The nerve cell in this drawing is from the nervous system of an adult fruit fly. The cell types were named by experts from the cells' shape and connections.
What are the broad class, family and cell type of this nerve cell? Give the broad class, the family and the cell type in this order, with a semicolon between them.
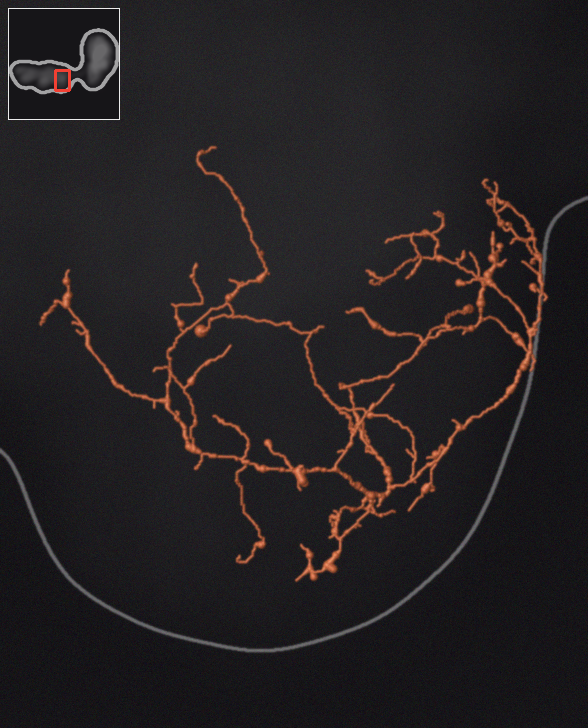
nerve-cord intrinsic neuron; hemilineage 13B; IN13B093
